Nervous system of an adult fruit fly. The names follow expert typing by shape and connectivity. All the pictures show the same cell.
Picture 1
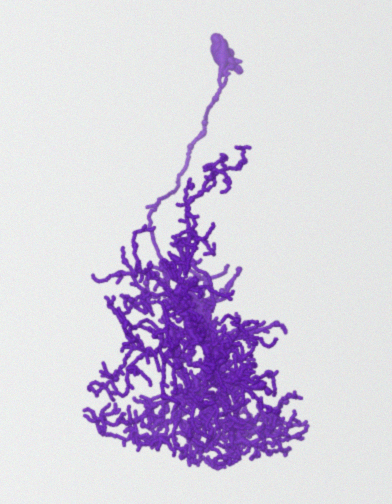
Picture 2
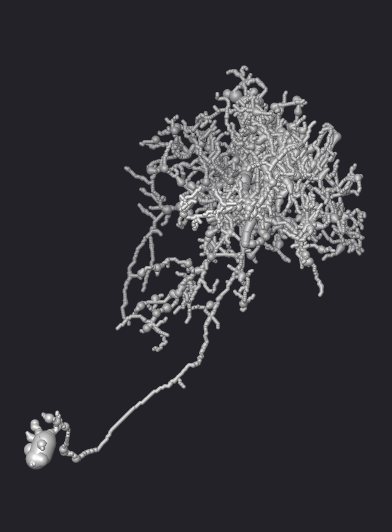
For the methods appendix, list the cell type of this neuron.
IN21A019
